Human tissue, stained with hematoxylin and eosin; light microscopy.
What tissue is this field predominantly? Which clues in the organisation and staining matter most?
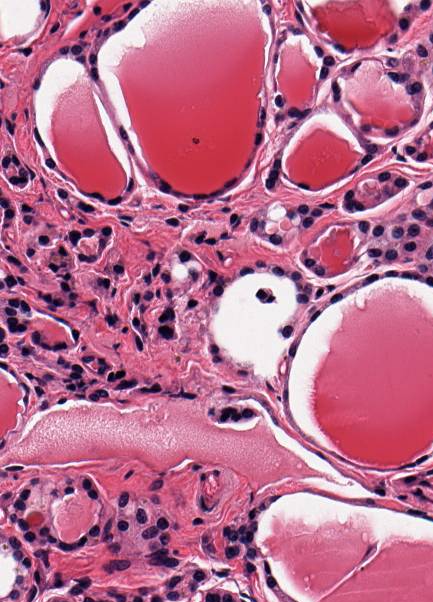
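What I'm seeing is thyroid follicle. Rounded follicles of varying size, filled with homogeneous pink colloid, make up most of the field; the biggest sit along the top and at the right edge. One layer of flattened to low cuboidal cells lines them, with small, dark, round nuclei.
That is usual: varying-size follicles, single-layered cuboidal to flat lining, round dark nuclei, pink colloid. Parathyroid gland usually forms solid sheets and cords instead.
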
